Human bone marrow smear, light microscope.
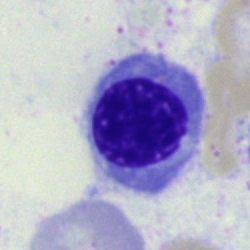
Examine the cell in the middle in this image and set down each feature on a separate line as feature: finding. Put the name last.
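Nucleus: off-centre, displaced toward the left side
Chromatin: dark purple, coarsely clumped
Cytoplasm: medium blue
Cytoplasmic rim: moderate, wider on the right than on the left
Name: erythroblast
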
